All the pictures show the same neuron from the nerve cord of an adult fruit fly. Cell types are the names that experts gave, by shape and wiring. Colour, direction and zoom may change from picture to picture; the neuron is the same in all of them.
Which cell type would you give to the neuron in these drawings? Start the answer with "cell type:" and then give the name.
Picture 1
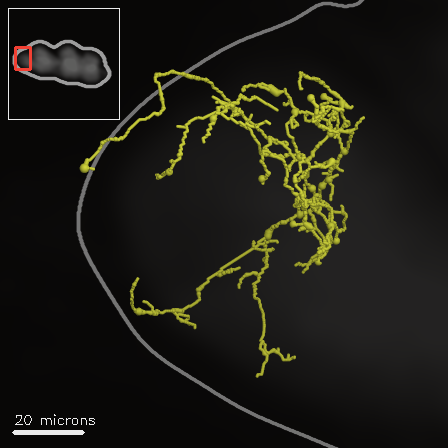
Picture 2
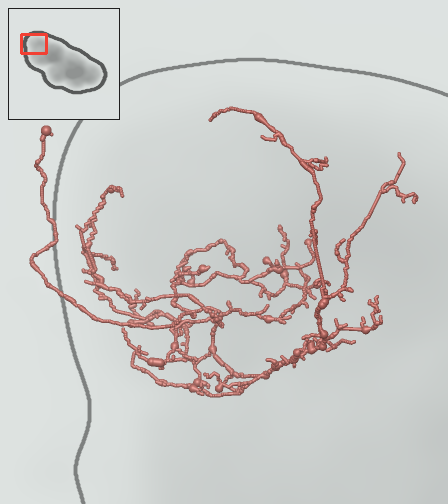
cell type: INXXX442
